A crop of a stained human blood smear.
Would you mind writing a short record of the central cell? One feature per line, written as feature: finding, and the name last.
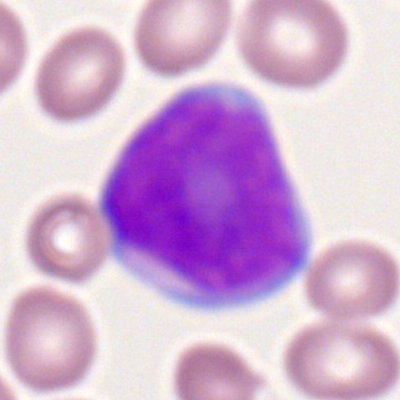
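Outline: angular, roughly triangular, rounded corners
Nucleus: fills almost the whole cell
Cytoplasm: thin rim, best seen along lower edge
Granules: none seen
Name: myeloblast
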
